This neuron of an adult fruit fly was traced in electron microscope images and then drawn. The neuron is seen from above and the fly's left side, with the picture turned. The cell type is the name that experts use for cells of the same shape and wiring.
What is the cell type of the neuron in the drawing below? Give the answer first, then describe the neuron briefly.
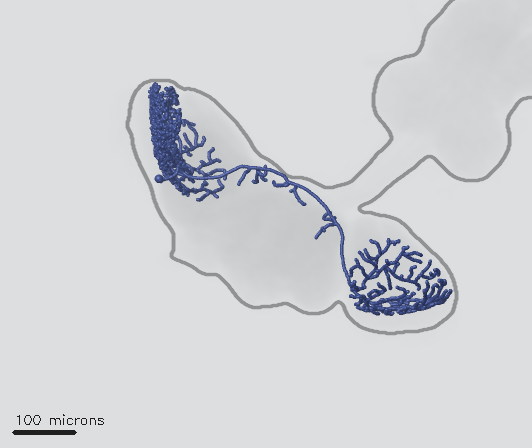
It is of cell type MeVPMe2. Its broad class is visual projection neuron. From left to right in the picture it spans about 500 microns. Dozens of branch ends can be seen.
